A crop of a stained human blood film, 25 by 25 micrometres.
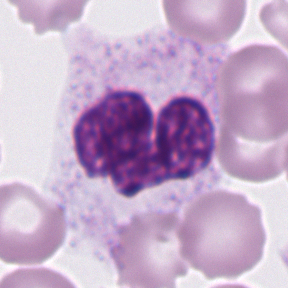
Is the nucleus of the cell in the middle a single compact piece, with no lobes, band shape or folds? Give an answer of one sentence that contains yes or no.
No, its nucleus is not one compact mass but is split into lobes.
